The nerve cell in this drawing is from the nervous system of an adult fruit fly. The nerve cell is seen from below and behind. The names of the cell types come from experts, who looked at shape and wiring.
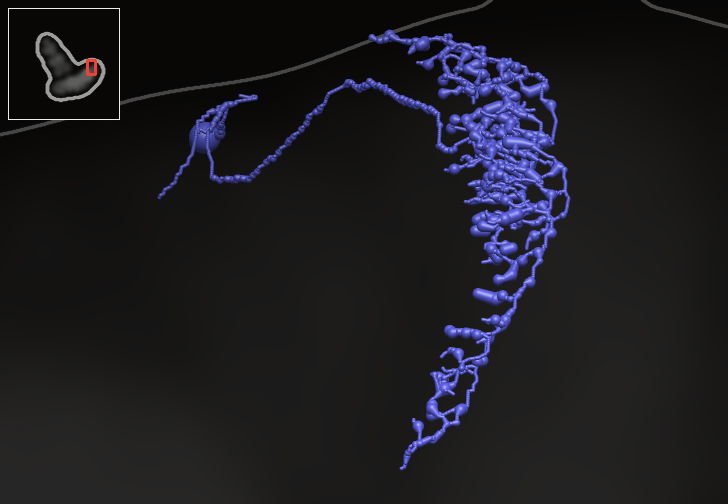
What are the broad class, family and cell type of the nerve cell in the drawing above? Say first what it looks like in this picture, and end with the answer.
Dozens of branch ends can be seen. As drawn here it is about as wide as it is tall. Its broad class is optic-lobe intrinsic neuron. The family is Pm. The cell type is Pm2a.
